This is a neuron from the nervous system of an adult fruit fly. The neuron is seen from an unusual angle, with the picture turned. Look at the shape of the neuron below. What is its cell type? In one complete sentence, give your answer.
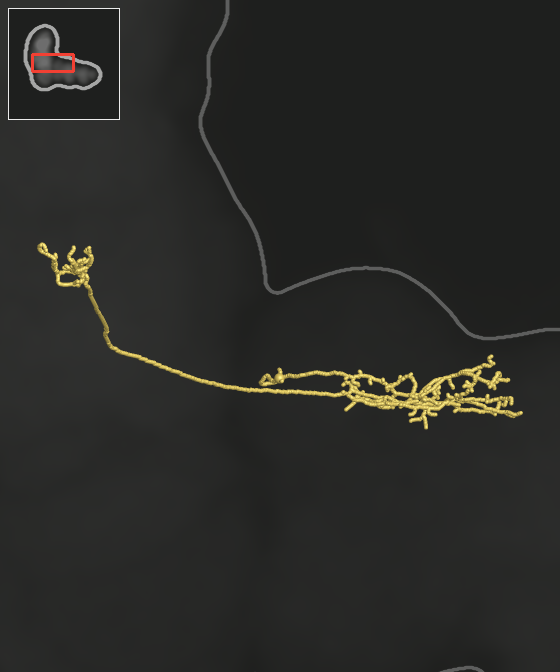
The neuron has AN16B112 as its cell type.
